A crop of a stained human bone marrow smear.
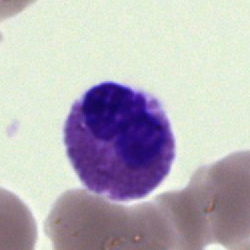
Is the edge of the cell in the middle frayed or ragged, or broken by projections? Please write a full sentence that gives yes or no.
No, the cell does not have a rough edge, as its outline is smooth.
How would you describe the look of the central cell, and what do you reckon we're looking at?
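The nuclear chromatin is dense and takes a dark purple stain. No distinct nucleoli are visible within the nucleus. The cytoplasm stains purple-violet and contains no vacuoles. The cell is an eosinophil.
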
